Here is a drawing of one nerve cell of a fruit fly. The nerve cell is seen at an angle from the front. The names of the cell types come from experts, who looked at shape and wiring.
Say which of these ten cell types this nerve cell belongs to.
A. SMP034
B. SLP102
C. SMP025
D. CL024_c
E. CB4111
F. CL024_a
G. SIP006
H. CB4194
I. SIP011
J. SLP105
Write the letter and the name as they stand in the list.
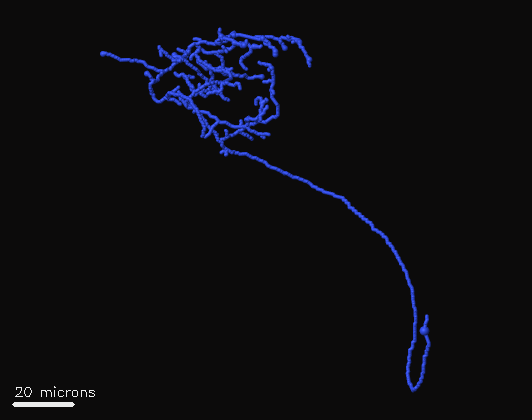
J. SLP105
